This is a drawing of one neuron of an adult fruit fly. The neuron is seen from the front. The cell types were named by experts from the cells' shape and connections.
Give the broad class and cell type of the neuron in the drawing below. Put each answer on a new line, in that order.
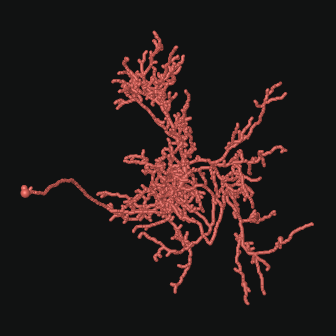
central-brain intrinsic neuron
IB009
